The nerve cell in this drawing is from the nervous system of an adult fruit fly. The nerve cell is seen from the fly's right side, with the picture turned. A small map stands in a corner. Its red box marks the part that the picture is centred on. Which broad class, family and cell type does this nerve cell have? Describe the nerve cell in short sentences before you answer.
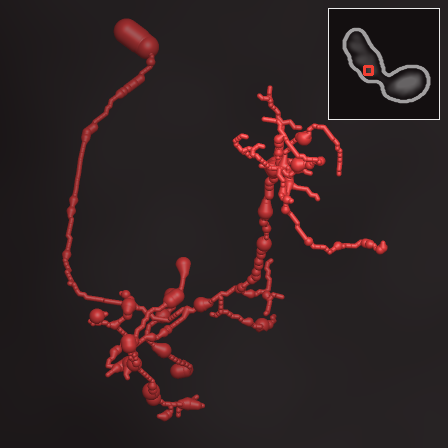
As drawn here it is about as wide as it is tall. This is a nerve-cord intrinsic neuron. The family is hemilineage 01B. It is of cell type IN01B095.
